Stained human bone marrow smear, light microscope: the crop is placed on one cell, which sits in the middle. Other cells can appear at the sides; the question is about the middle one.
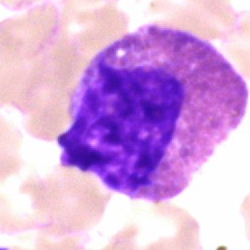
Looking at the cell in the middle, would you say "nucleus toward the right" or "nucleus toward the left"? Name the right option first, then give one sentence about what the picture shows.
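Nucleus toward the left. The nucleus sits toward the left side of the cell.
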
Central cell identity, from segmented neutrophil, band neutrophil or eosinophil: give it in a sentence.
The cell positioned in the middle of the field is an eosinophil.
